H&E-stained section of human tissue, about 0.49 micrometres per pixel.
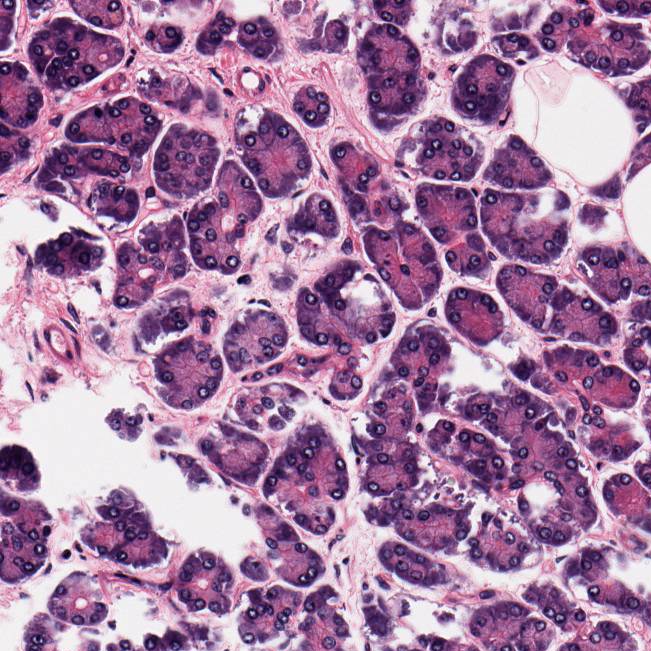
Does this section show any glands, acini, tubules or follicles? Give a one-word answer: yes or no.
Yes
